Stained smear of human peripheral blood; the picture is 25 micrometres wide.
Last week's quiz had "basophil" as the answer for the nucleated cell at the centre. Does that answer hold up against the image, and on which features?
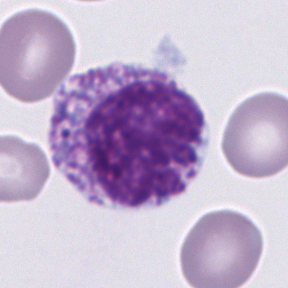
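Taking the size first: the cell is about 14 micrometres across.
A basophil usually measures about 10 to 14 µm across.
So the size goes with basophil, if at the top of that range. Next, the outline is roughly round, with a slightly uneven, granular edge.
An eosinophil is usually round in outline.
That means the shape gives me no ground to set eosinophil aside. Then the chromatin, which is dark purple and coarsely clumped, and the granules, which vary in size and lie unevenly spaced. There is also a small pale lilac fragment resting against the upper edge of the cell. Weighing it all, basophil fits this cell.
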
